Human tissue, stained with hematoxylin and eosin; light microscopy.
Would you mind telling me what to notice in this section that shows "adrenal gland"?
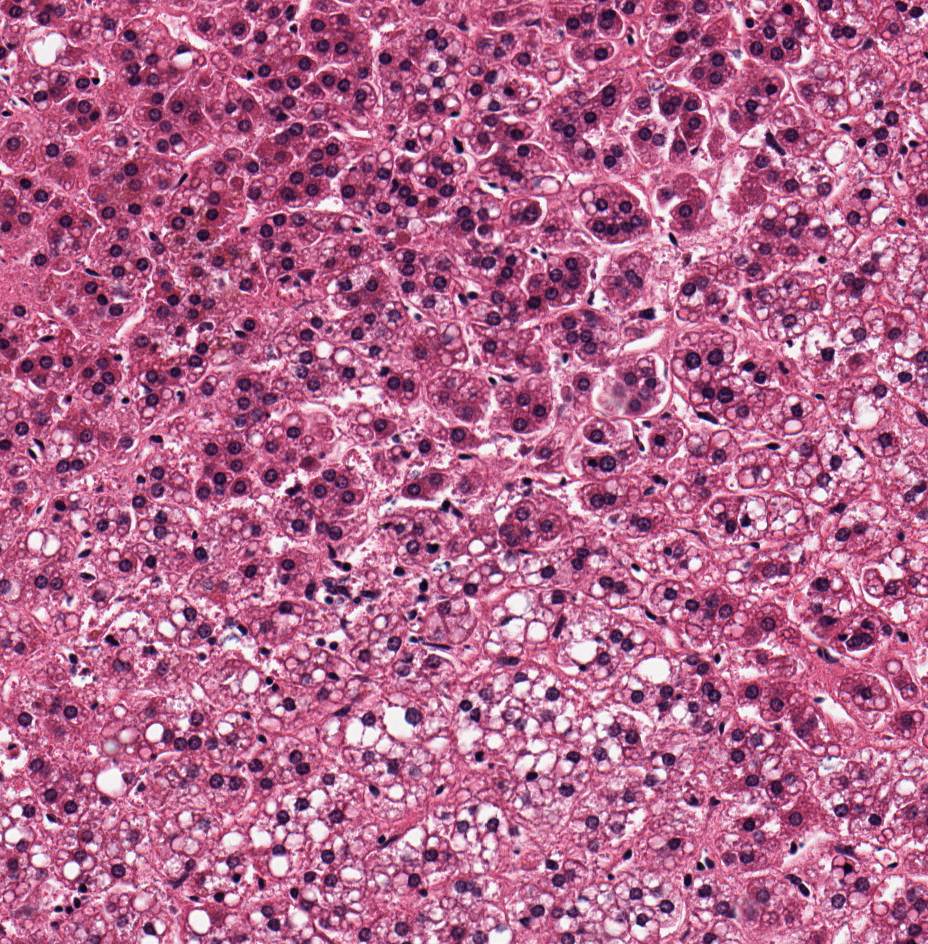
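One contrast here fits an adrenal gland.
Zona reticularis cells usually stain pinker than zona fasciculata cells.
Here the cells in the upper left are more densely pink, while clear cytoplasmic vacuoles are most plentiful in the lower half. Across the whole field, polygonal cells form solid sheets, broken into small nests and cords by thin slit-like spaces. Most vacuolated cells contain several small round clear vacuoles, not a single large one. Stroma between the groups is scant; small flat elongated nuclei line the thin spaces.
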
